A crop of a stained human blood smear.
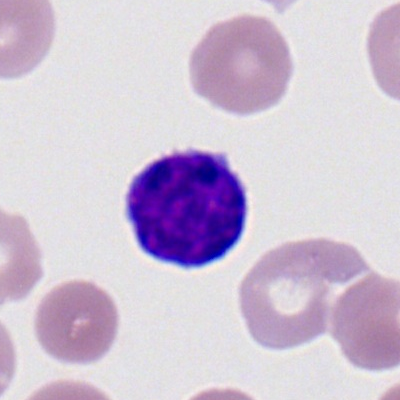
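Lymphocyte: notice the round outline of the cell. Its cytoplasm is scant, showing only as a thin rim around the nucleus. The chromatin is dark purple, dense and coarsely clumped, and no nucleoli are visible in the nucleus.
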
